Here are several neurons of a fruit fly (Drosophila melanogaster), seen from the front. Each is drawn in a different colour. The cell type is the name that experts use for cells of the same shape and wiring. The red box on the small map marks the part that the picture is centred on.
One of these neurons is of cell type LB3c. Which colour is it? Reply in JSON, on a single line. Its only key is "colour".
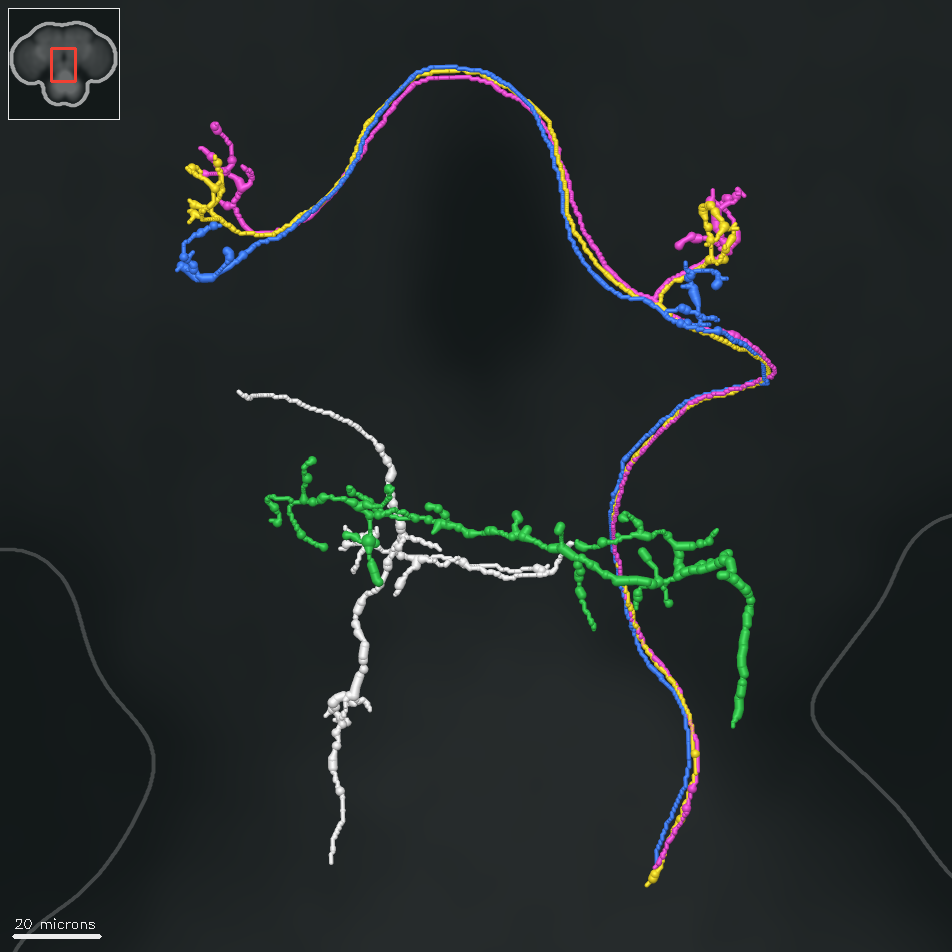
{"colour": "white"}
